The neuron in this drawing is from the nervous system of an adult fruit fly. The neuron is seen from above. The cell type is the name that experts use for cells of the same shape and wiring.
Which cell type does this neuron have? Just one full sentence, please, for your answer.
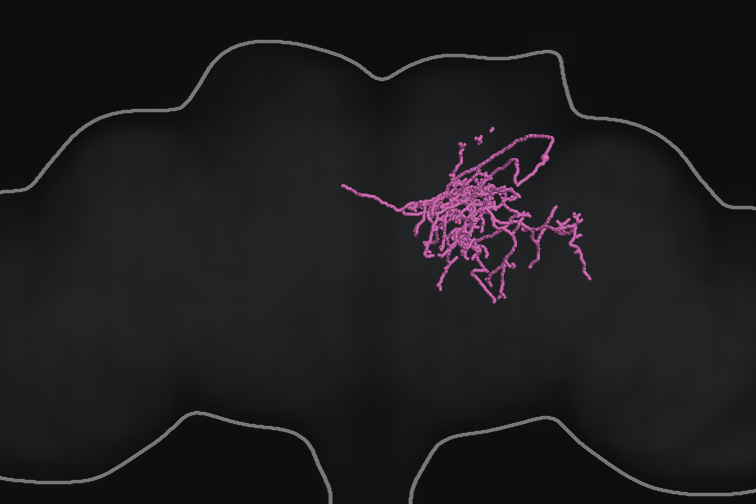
The neuron belongs to cell type mALB2.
